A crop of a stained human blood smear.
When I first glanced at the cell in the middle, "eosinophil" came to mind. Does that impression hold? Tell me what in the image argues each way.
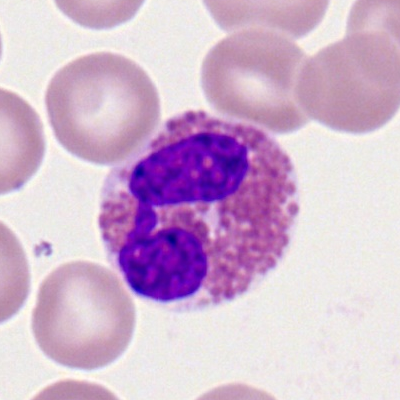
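Eosinophil is the right name for this cell.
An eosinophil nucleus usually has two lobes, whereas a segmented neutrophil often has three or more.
Here the nucleus has two lobes, lying mainly in the left half, which favours eosinophil over segmented neutrophil.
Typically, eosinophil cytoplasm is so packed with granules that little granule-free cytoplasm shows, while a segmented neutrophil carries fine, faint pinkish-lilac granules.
This cytoplasm is packed with round, fairly even, orange-pink granules. The outline is round and smooth.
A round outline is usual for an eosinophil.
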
